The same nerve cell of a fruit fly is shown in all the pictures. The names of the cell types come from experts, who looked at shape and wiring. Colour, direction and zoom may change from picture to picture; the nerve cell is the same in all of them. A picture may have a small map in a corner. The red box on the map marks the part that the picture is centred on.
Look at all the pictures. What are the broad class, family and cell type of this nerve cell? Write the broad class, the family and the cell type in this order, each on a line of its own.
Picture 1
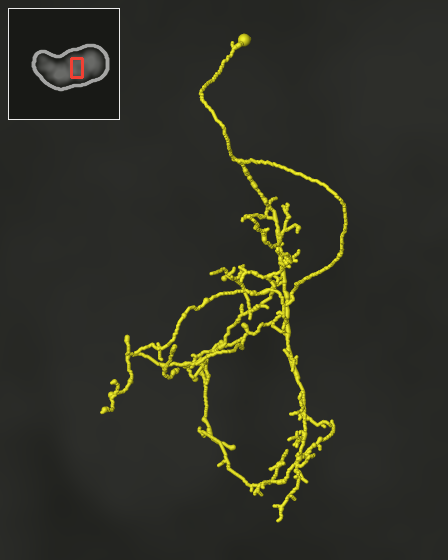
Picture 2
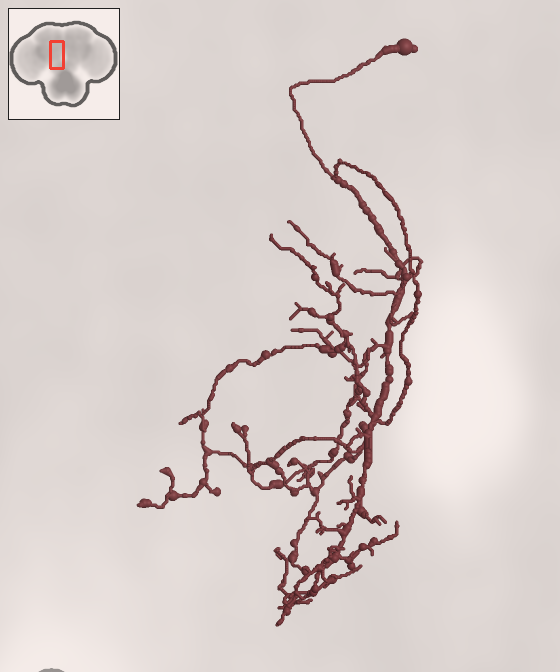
central-brain intrinsic neuron
hemilineage PSp2
CB2347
